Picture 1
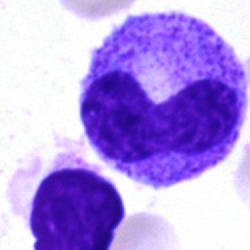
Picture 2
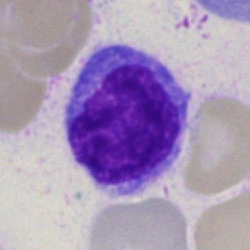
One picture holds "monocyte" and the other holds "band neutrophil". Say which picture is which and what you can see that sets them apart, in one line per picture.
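Picture 1 – band neutrophil. Fine purple granules are scattered throughout the cytoplasm.
Picture 2 – monocyte. No granules are visible in the cytoplasm.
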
